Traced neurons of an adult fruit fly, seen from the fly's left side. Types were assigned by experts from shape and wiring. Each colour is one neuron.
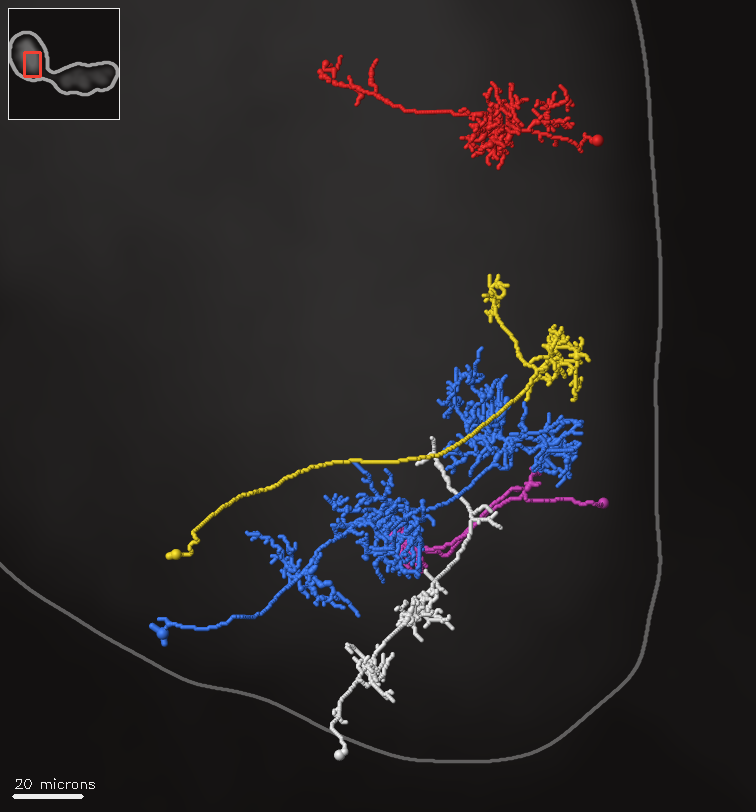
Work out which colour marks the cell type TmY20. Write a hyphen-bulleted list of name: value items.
- colour: yellow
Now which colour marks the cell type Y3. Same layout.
- colour: red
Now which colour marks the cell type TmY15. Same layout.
- colour: blue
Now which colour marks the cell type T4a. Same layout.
- colour: magenta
